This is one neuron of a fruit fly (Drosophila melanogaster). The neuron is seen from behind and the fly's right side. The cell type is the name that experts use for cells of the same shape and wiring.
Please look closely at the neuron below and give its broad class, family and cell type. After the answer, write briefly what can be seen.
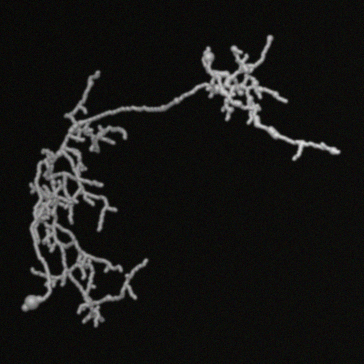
It is a central-brain intrinsic neuron. The family is hemilineage DM6_posterior. Its cell type is PS283. The cell body is at the lower left of the picture. Dozens of branch ends can be seen.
